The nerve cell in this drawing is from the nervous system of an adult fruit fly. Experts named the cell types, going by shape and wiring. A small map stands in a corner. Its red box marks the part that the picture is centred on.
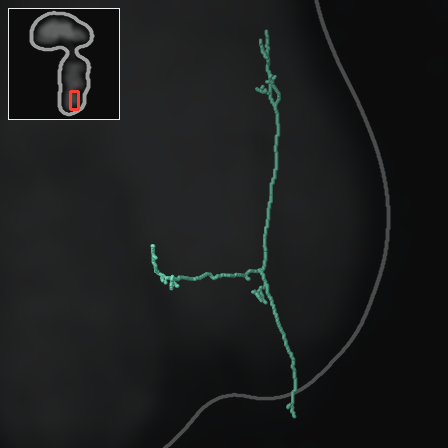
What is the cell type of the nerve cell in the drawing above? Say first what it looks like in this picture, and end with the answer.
The drawing shows no cell body. In this view it is more than twice as tall as it is wide. This is a sensory neuron entering the nerve cord. It is of cell type SNpp41.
